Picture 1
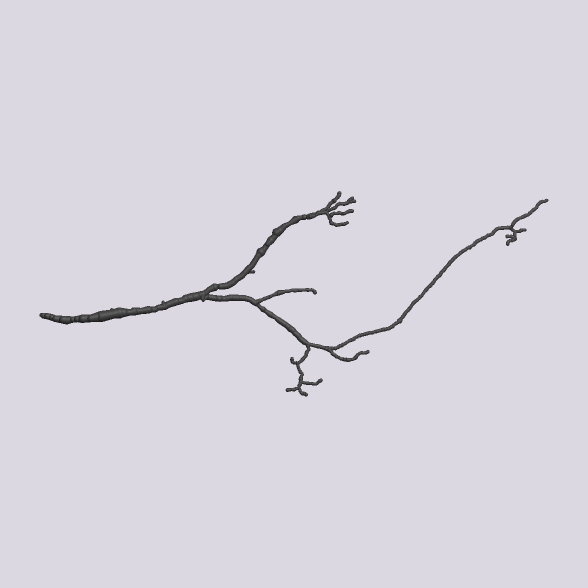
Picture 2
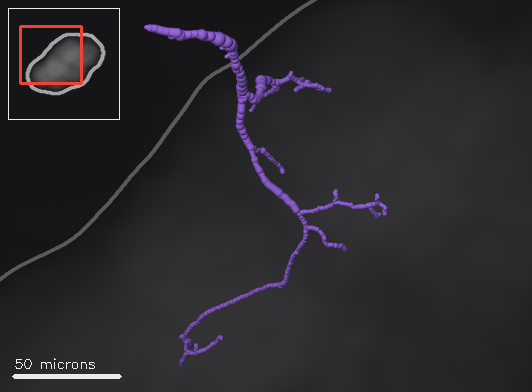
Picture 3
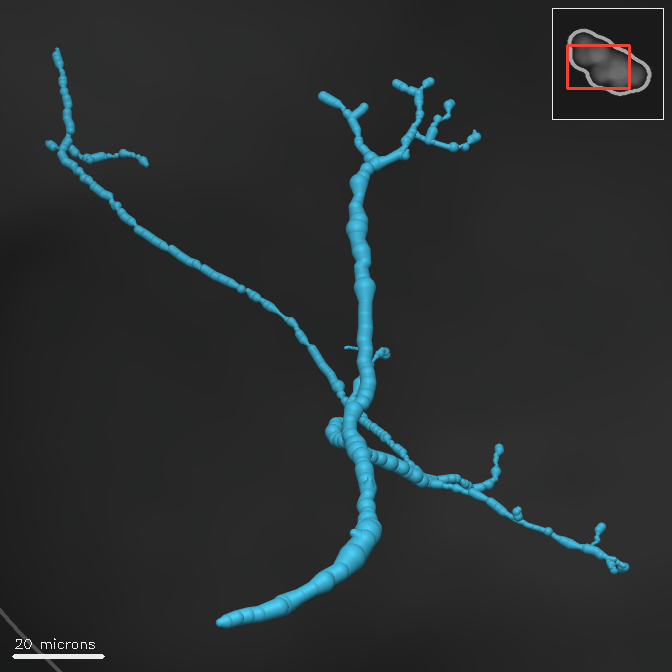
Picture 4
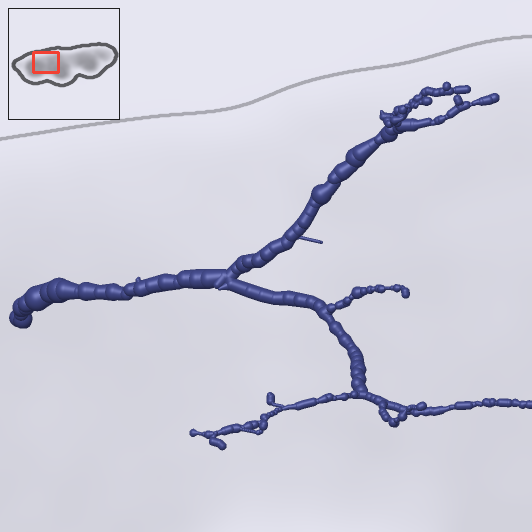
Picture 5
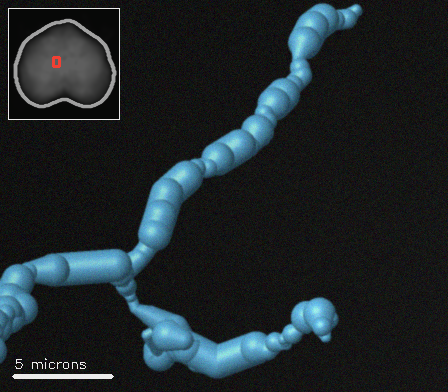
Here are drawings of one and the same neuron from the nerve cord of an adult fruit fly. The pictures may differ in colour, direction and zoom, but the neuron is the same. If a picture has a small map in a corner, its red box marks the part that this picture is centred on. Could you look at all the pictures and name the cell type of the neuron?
SNpp26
